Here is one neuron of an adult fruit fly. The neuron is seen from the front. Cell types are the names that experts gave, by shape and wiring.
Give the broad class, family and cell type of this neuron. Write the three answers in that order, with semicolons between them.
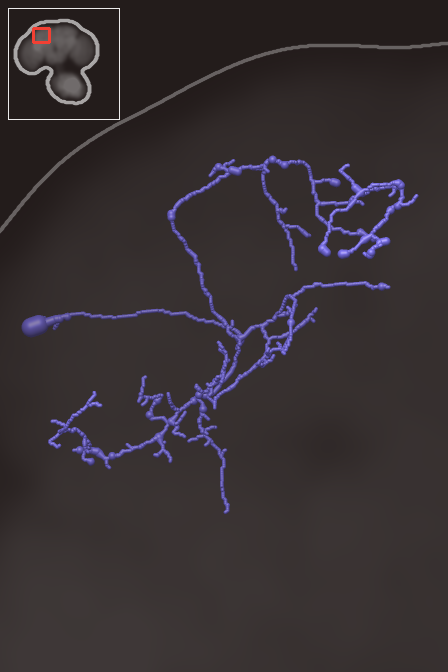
central-brain intrinsic neuron; hemilineage LHp2; LHPV6h1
